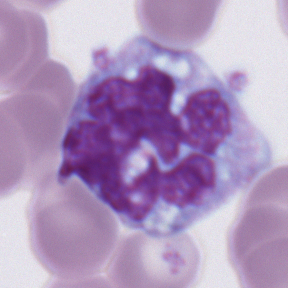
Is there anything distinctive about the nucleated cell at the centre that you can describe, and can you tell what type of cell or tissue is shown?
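The outline is irregular and somewhat angular rather than round. Most of the cell is taken up by the nucleus, which leaves a moderate rim of cytoplasm. Within that rim lie several small clear vacuoles, but no coarse coloured granules. The cell is a monocyte.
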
